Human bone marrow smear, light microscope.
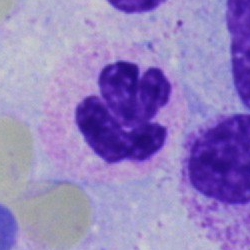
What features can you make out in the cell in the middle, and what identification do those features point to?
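Roughly round cell. Its nucleus is divided into several distinct lobes, and no nucleoli show. Fine pinkish granules are spread throughout the cytoplasm. Name: segmented neutrophil.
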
